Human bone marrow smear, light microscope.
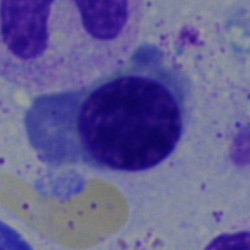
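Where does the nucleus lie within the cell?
Off-centre, toward the right side.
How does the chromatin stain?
Dark and dense.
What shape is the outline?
Irregular rather than smoothly round, with a small rounded bulge of cytoplasm projecting from the top.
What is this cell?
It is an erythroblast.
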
